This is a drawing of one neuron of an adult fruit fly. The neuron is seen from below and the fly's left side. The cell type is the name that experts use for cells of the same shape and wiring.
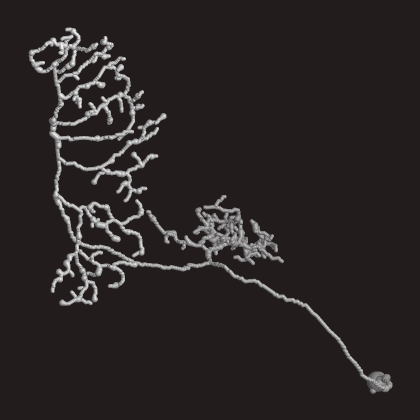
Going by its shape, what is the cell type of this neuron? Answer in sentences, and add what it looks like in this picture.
The cell type is FB7K. It is a central-brain intrinsic neuron. Dozens of branch ends can be seen. As drawn here it is about as wide as it is tall.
